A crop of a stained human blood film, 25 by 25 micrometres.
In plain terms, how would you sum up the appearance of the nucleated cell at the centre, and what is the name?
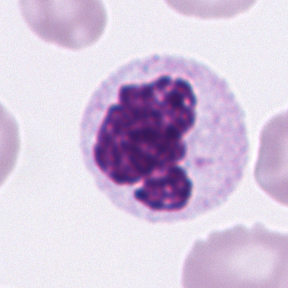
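The nucleus is lobed; a smaller lobe at its lower end is set apart from the main mass by a notch. Nucleoli are not visible. Fine pinkish-violet granules lie scattered through the cytoplasm, which shows no vacuoles. This is a segmented neutrophil.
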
